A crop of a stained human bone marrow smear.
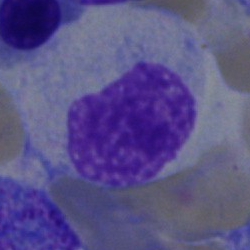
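Myelocyte: the central cell in a stained human bone marrow smear. Notice first its broad, rounded outline. Now look at where the nucleus sits: below the centre, leaving more cytoplasm above it. That cytoplasm is abundant, covering a larger area than the nucleus, and it is a pale greyish-blue.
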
